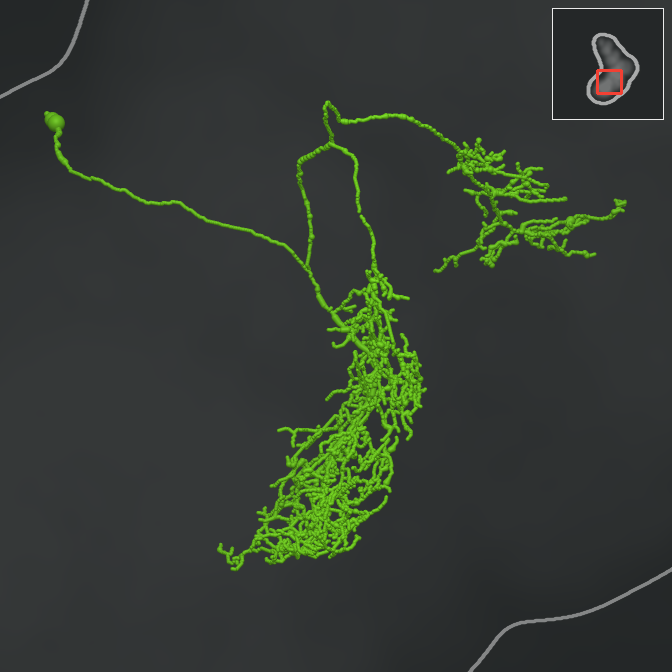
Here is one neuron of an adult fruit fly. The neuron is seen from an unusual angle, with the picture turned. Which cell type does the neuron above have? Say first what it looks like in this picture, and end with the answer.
The cell body is at the upper left of the picture. In this view it is about as wide as it is tall. Its broad class is central-brain intrinsic neuron. Its cell type is LAL135.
